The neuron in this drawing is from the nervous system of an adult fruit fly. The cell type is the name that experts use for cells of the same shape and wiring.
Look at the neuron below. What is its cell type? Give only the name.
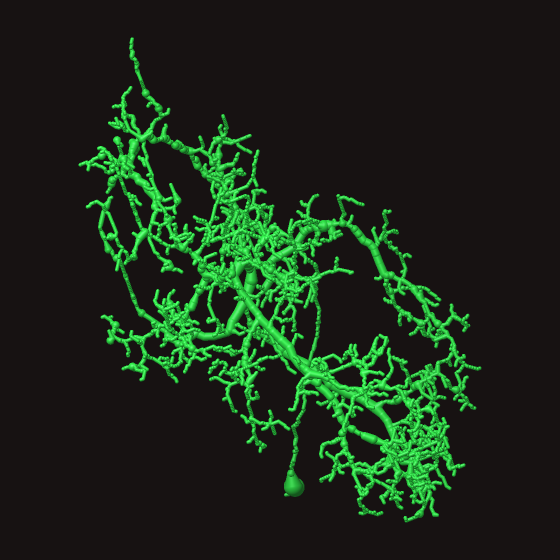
IN20A.22A006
